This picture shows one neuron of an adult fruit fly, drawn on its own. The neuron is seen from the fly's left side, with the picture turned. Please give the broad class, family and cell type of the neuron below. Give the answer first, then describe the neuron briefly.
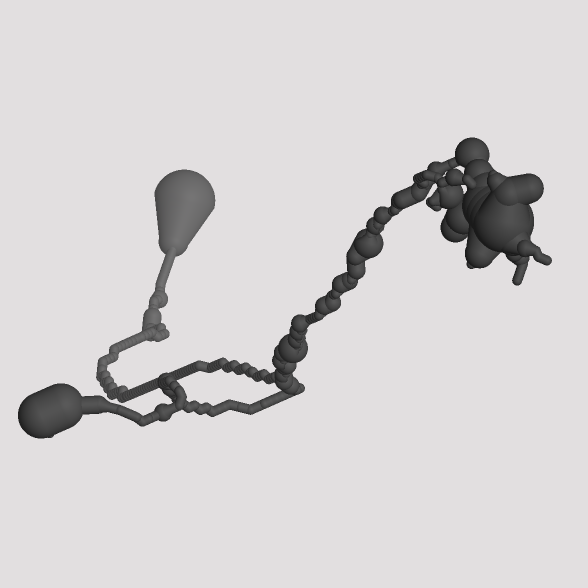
It is a central-brain intrinsic neuron. The family is hemilineage AOTUv3_dorsal. It is of cell type TuBu07. In this view it is wider than it is tall.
